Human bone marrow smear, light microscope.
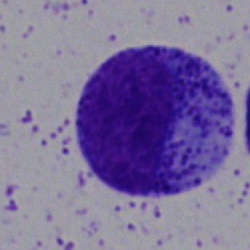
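Promyelocyte, stained human bone marrow smear. Nucleus: a mass stained dense, dark purple throughout, filling the left part of the cell. Cytoplasm: lying on the right, pale lilac-blue where it shows between granules. Granules: coarse, dark purple, scattered through the cytoplasm of this promyelocyte.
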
